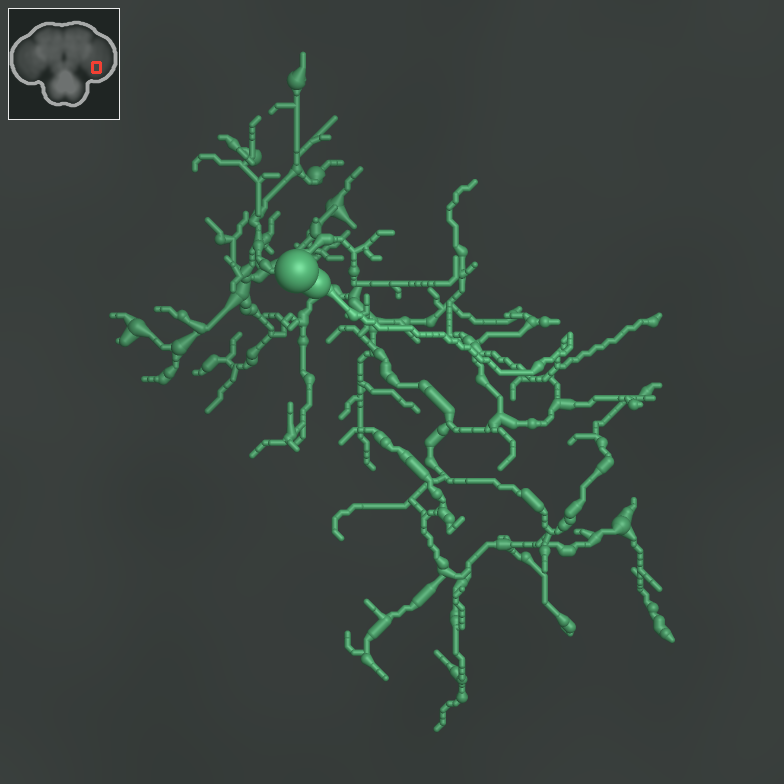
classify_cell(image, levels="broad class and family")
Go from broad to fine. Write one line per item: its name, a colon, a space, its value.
broad class: optic-lobe intrinsic neuron
family: Mi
